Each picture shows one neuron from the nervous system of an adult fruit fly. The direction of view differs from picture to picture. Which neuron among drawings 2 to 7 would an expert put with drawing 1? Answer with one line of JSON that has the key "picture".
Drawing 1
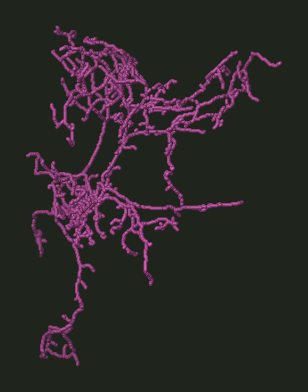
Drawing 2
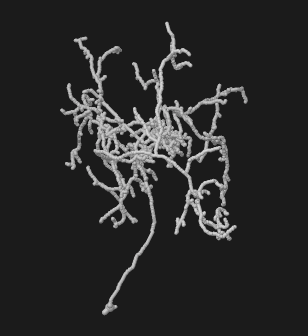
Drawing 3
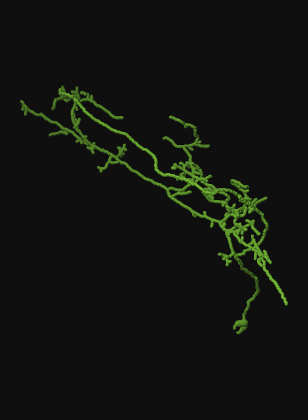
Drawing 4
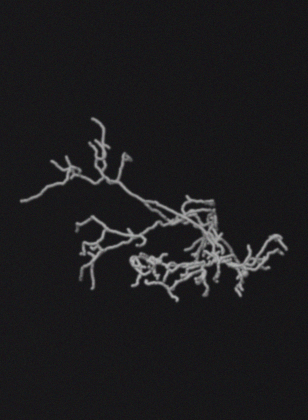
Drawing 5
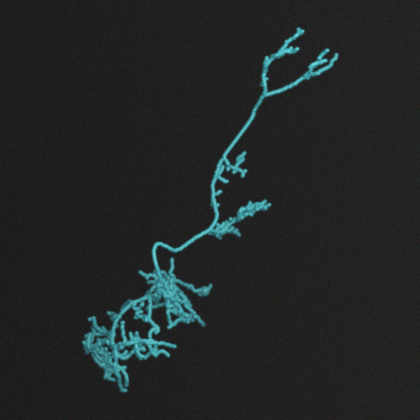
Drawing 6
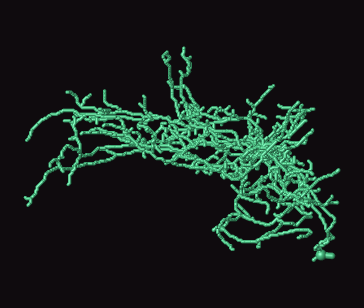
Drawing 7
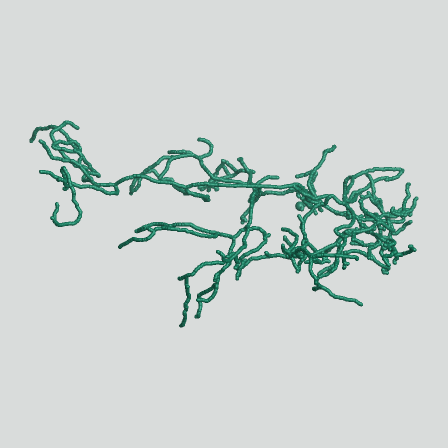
{"picture": 6}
